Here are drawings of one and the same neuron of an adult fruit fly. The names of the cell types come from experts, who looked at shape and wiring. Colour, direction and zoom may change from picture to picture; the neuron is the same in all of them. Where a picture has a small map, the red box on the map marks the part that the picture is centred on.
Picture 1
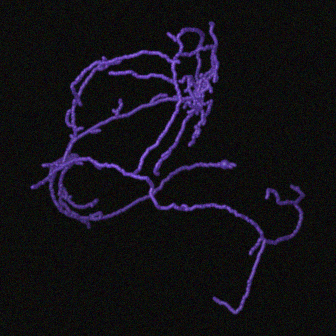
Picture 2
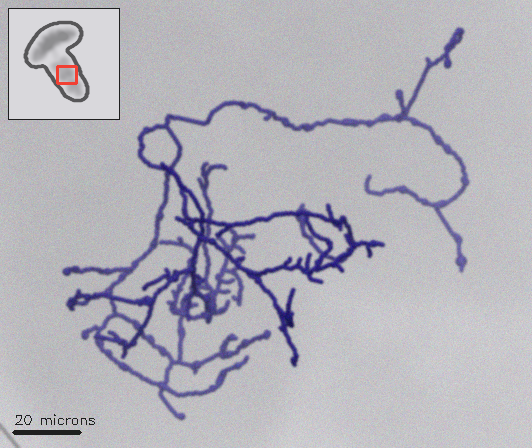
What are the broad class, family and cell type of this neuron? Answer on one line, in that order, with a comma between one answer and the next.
nerve-cord intrinsic neuron, hemilineage 12B, IN12B035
